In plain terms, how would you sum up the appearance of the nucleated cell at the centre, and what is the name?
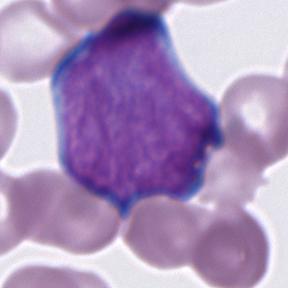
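Outline first: irregular and angular, not round. Nucleus next: a single mass with no lobes. Chromatin: fine and evenly spread, free of coarse dark clumps. Cytoplasm: deep blue. The cell is a myeloblast.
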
